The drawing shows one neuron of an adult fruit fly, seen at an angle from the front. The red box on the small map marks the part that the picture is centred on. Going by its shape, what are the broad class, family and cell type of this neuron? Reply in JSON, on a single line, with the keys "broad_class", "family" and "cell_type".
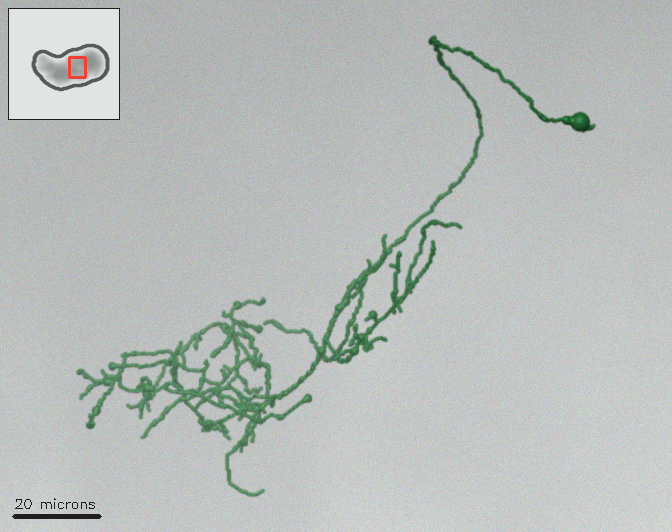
{"broad_class": "central-brain intrinsic neuron", "family": "hemilineage AOTUv1_ventral", "cell_type": "WED002"}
